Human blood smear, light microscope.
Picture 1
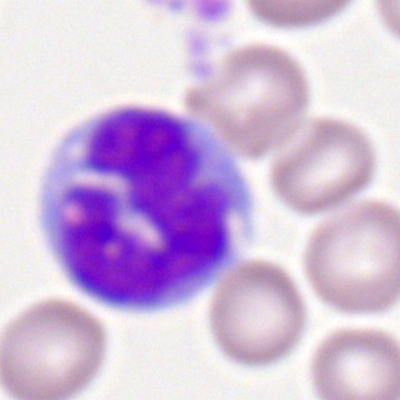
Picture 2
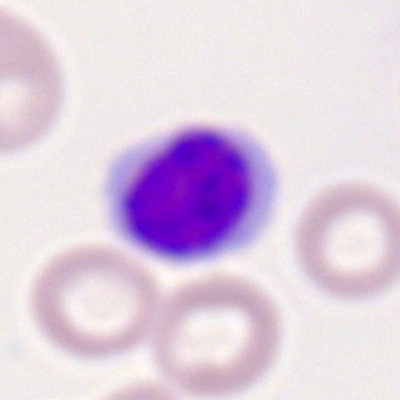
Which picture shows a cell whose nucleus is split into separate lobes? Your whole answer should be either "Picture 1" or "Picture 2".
Picture 1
